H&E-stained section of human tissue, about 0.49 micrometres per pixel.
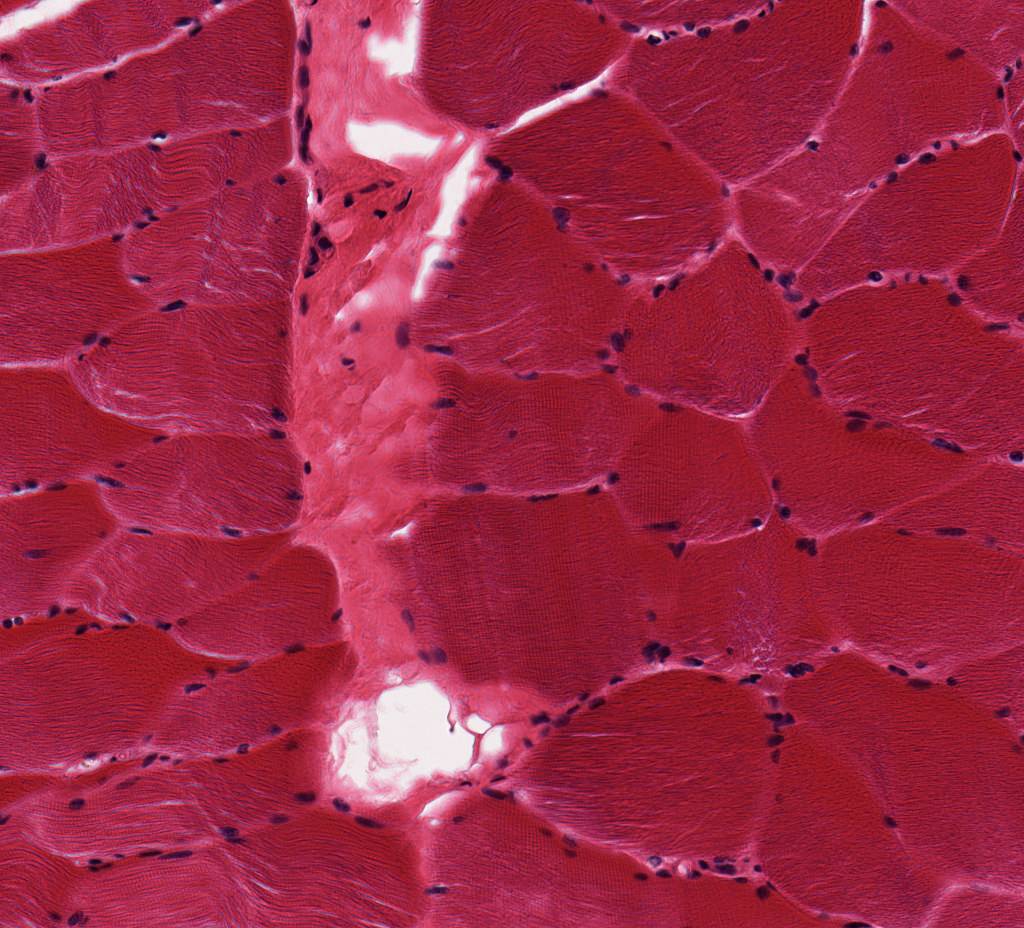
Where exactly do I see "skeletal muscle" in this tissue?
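This tissue is skeletal muscle. The nuclei of the muscle fibres lie at the periphery of the fibres, pressed against their borders.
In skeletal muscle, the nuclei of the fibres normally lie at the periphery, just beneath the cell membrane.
The peripheral position of the nuclei here agrees with that. Fine parallel striations can be seen within many of the fibres.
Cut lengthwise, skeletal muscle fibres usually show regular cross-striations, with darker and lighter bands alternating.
The fibre cytoplasm is a deep, fairly even red-pink. A band of paler pink fibrous connective tissue runs vertically through the centre-left of the field, separating groups of fibres.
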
